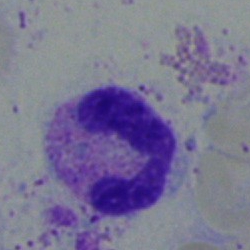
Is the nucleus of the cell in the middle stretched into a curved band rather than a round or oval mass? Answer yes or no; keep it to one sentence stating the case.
Yes, the nucleus of this cell is drawn out into a curved band without separate lobes.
